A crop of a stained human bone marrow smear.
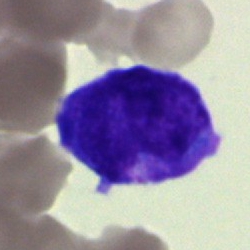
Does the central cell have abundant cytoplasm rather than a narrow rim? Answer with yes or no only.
No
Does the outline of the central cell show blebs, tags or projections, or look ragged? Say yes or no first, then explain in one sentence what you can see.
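Yes. A small pale tag projects from the lower edge of the cell.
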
